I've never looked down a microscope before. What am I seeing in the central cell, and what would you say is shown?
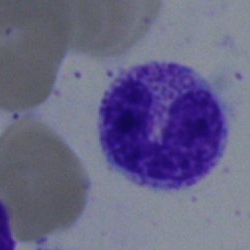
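Its outline is round and smooth. The chromatin is dense, with darker clumps in the middle of each lobe. In the notch between the lobes, the cytoplasm is a pale pinkish-lilac. Things are slightly blurred, so individual granules have soft edges. That's a band neutrophil.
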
